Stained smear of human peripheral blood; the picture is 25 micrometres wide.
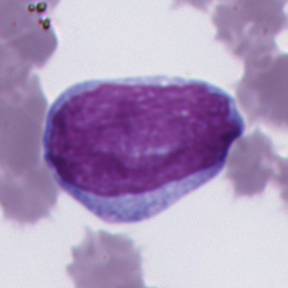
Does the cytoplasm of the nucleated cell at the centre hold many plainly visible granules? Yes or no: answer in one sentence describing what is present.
No, the cytoplasm of the cell shows no visible granules.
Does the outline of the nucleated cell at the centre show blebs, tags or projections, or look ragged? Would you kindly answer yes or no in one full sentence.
No, the outline of the cell is not ragged or frayed; it is smooth.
